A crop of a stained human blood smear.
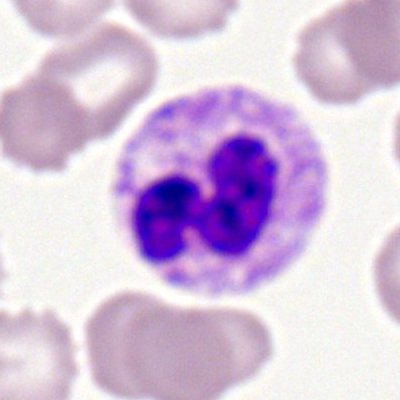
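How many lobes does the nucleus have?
Two: one lies lower left, the other upper right.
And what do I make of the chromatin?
Dark purple and clumped.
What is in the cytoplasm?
Small lilac-purple granules, scattered throughout.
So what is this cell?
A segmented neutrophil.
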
